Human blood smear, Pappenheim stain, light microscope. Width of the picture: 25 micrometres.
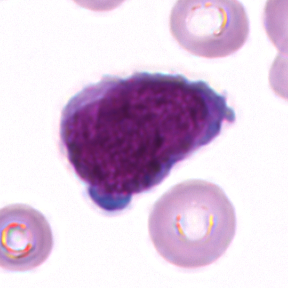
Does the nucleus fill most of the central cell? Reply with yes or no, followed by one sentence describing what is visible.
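Yes. The cytoplasm forms only a thin rim around the nucleus.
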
